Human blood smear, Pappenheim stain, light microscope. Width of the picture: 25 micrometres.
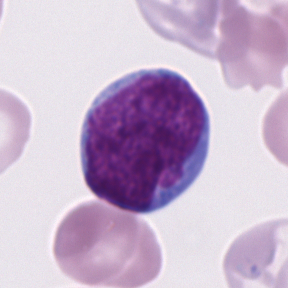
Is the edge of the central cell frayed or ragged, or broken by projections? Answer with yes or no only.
No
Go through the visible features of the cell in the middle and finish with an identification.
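Starting with the cytoplasm, it forms a thin blue rim that is widest at the lower right and shows no granules. Turning to the nucleus, no nucleolus is clearly visible in it. The cell in the middle is a myeloblast.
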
